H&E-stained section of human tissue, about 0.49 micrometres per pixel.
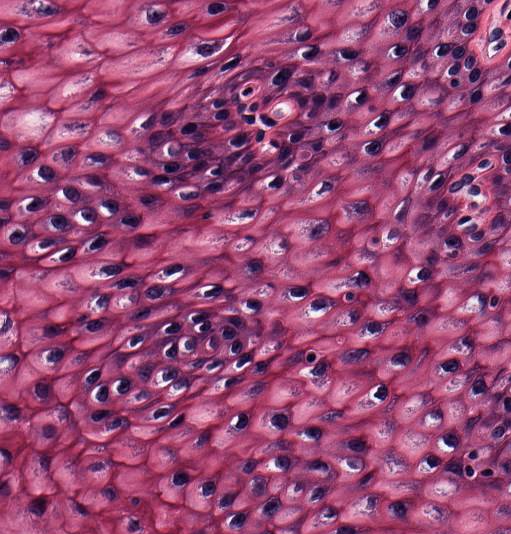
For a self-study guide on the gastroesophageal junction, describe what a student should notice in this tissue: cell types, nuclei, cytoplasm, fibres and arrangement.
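These are squamous-type cells with clearly outlined borders between neighbours, each with abundant pink cytoplasm. Many dark nuclei sit beside a clear crescent-shaped space in the cytoplasm. At the whorl centres the cells are smaller, their nuclei more crowded than elsewhere.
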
